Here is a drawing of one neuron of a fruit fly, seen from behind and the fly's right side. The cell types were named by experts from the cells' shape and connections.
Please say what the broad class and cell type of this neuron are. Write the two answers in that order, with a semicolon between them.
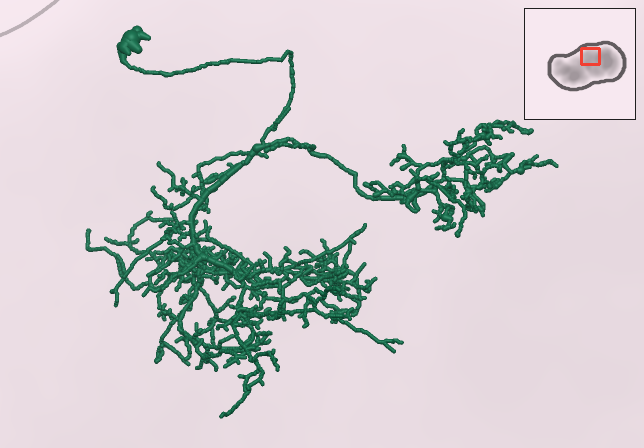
central-brain intrinsic neuron; CL368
